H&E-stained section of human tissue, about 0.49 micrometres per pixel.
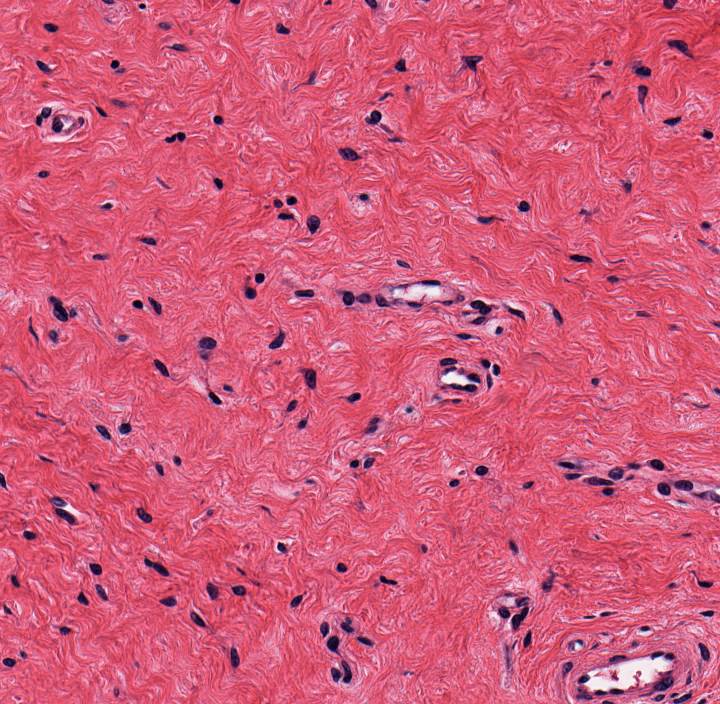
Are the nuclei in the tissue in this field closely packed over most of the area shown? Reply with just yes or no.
No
